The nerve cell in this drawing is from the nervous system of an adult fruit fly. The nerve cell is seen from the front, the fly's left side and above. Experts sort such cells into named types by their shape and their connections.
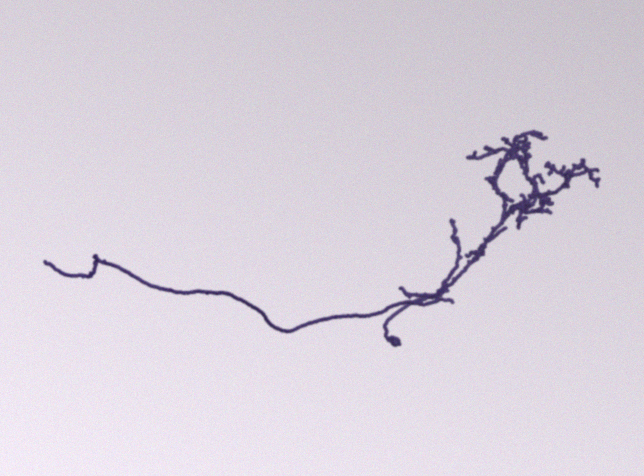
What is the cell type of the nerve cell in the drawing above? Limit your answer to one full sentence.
It is the cell type AN08B047 to which this nerve cell belongs.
